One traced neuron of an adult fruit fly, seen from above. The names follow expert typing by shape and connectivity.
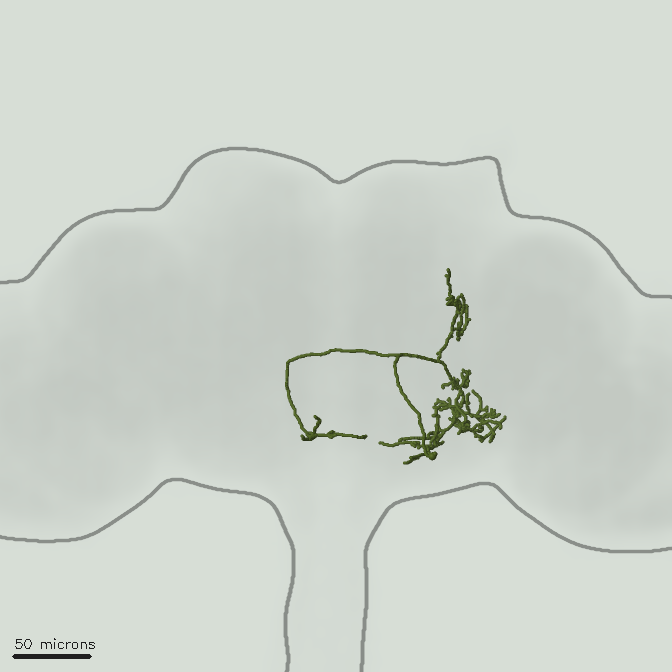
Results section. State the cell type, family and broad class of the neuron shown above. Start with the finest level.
WED128; hemilineage VLPp2; central-brain intrinsic neuron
